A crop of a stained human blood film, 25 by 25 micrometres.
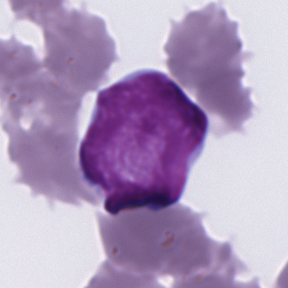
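Myeloblast, the middle cell here; see how its outline is angular and polygonal rather than round. The nucleus takes up nearly the whole cell, and its chromatin is dense, staining deep purple. Toward the middle, the nucleus is somewhat paler than at its edges.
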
